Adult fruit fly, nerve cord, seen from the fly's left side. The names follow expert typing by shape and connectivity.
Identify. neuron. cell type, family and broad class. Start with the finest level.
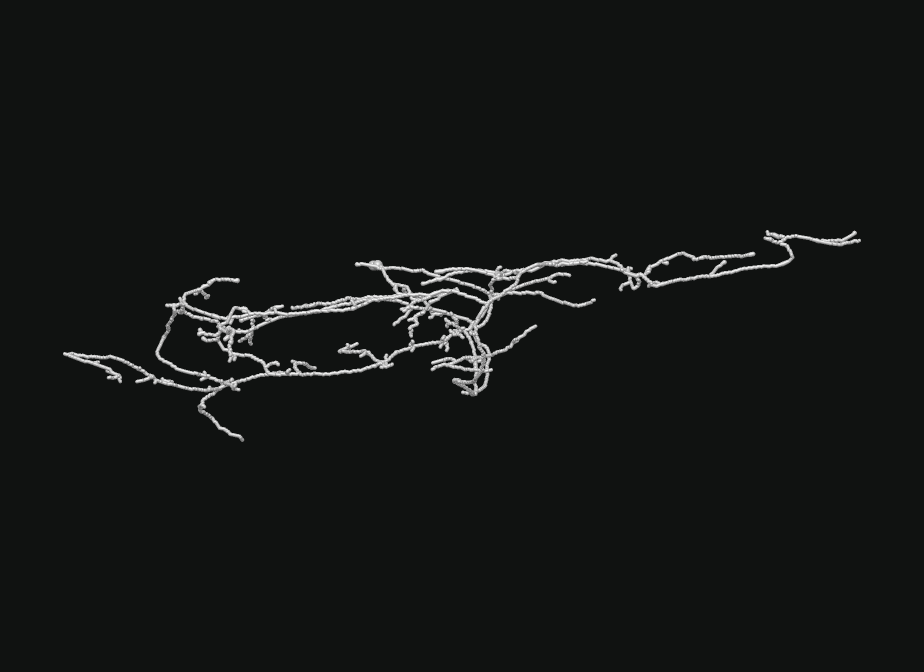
IN19B055; hemilineage 19B; nerve-cord intrinsic neuron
